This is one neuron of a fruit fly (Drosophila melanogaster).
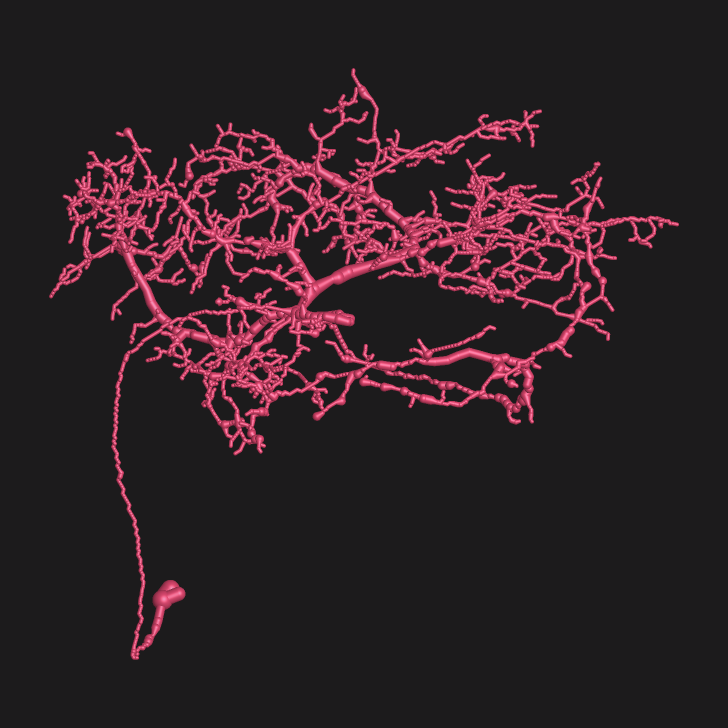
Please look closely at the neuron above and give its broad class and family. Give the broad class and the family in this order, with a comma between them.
nerve-cord intrinsic neuron, hemilineage 20A.22A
